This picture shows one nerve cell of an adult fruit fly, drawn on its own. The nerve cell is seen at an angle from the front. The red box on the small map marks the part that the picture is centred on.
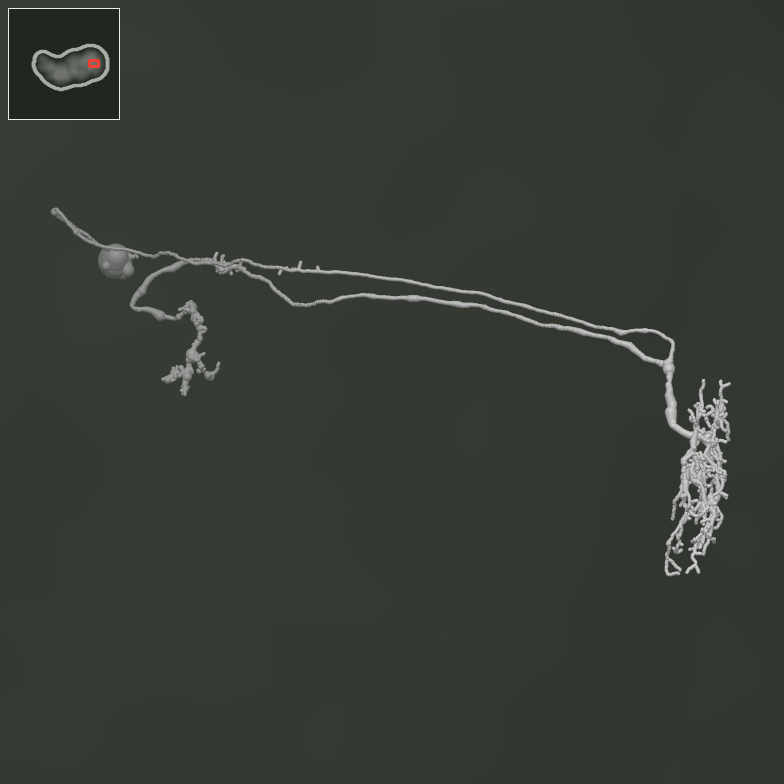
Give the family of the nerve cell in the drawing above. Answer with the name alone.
T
